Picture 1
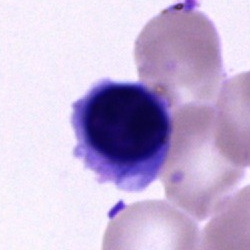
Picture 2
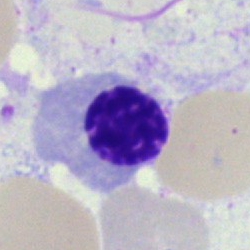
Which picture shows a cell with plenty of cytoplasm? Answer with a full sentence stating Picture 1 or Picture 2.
It is the cell in picture 2 that has plenty of cytoplasm.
